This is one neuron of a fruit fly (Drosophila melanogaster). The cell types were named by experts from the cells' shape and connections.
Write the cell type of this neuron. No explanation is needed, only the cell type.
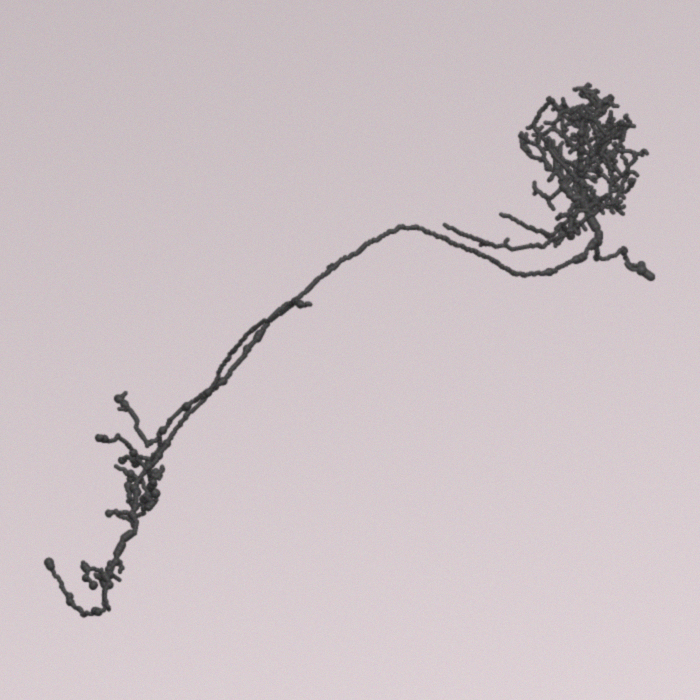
AOTU007_b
